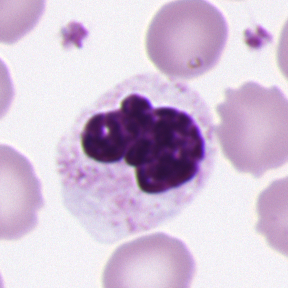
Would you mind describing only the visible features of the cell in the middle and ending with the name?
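Start with the outline: it is roughly round. Now follow the nucleus to its leftmost lobe, and you will find a small pale hole in it. Look carefully for nucleoli; there are none to be seen. Finally, notice the fine pinkish-violet granules scattered through the cytoplasm. This cell is a segmented neutrophil.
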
